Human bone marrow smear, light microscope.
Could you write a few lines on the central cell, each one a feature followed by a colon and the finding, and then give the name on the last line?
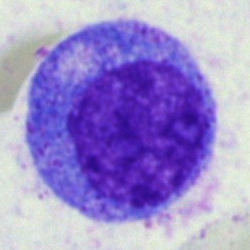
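Granules: fine, purple, scattered through the cytoplasm
Cytoplasm: blue, a moderate rim, widest at the upper left
Chromatin: coarse and clumped, with darker blotches
Border: round and smooth
Cell: promyelocyte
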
